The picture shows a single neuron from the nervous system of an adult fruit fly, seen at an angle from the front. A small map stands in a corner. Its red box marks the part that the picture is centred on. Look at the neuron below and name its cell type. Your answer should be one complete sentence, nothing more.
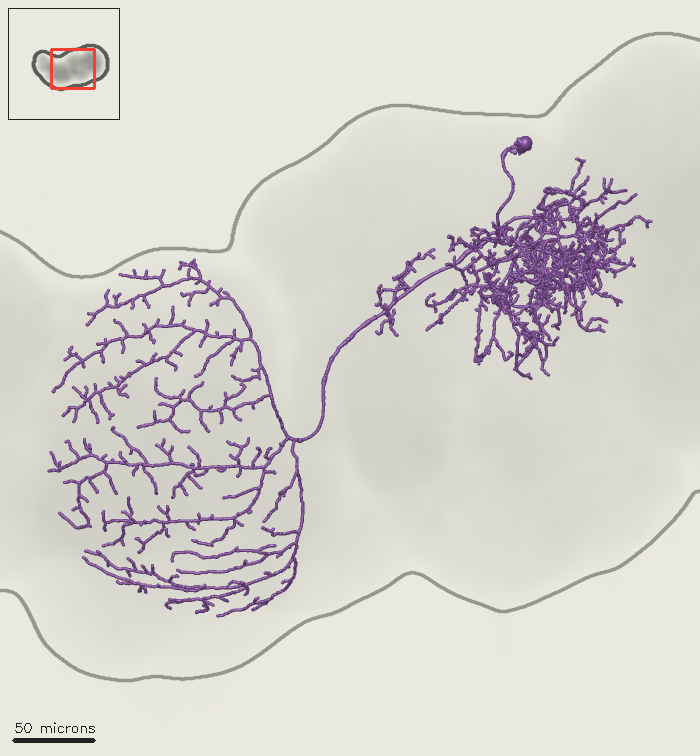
This neuron is categorized as cell type MeVC2.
